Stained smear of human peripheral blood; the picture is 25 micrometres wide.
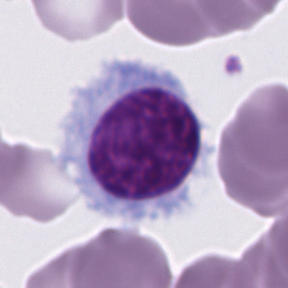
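Hairy cell at the centre of a stained smear of human peripheral blood, light microscope. Fine hair-like projections surround the whole edge, giving a ragged outline. The nucleus, about 10 micrometres across, is round to slightly oval with a smooth, unindented contour. Pale blue cytoplasm forms a rim that is wider on the left side of the nucleus than on the right.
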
